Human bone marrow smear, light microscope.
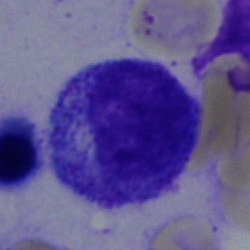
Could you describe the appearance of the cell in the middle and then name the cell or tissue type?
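It's a round cell, with the nucleus pushed off-centre to the right and the cytoplasm spread as a broad crescent along the left side. Some granules lie over the nucleus too. That's a myelocyte.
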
